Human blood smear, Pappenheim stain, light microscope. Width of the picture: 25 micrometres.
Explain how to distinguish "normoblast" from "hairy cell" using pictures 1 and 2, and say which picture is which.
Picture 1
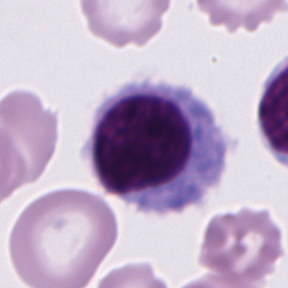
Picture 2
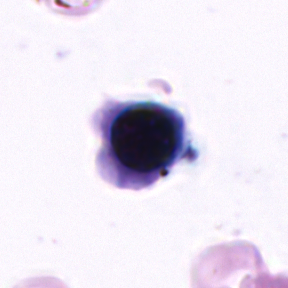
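The first picture shows a hairy cell, and the second shows a normoblast. The hairy cell is about 12 micrometres across, and the edge of its cytoplasm is ragged, with fine hair-like projections around the cell.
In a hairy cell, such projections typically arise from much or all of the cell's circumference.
Its nucleus is round in outline, about 9 micrometres across, fills about 50% of the cell's area and lies toward the left of the cell. No nucleolus can be seen in that nucleus.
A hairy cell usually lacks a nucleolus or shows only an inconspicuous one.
The cytoplasm shows no distinct granules and contains no vacuoles. At the right edge of the first picture, part of another nucleated cell is cut off. The normoblast is about 10 by 8 micrometres, with an irregular outline bearing small blunt bulges, and no red cell touches it. Its chromatin is very dark and evenly dense, showing almost no internal detail, and no nucleoli are visible.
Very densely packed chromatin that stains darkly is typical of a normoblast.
Its cytoplasm is pale lilac-purple, with no visible granules.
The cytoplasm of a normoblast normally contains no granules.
Set side by side, the two cells differ first at the edge: fine hair-like projections surround the hairy cell, whereas the normoblast has small blunt bulges. They differ in size as well, about 12 micrometres across for the hairy cell against about 10 by 8 micrometres for the normoblast. What they share is that neither shows a visible nucleolus and neither shows distinct granules.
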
